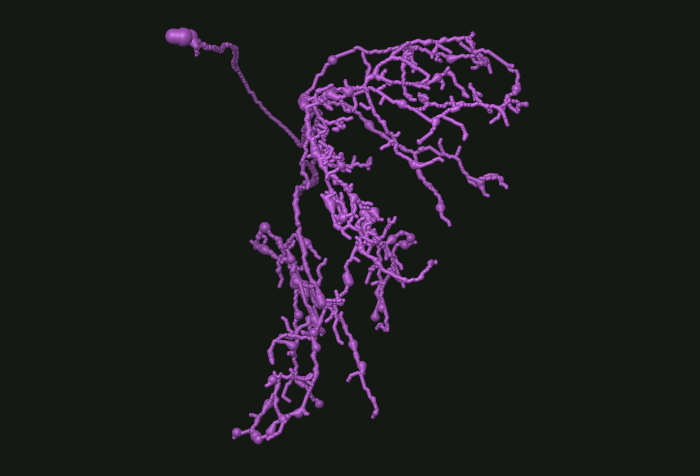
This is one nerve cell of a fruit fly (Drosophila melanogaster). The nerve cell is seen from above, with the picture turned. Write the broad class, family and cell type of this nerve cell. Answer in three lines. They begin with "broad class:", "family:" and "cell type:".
broad class: central-brain intrinsic neuron
family: hemilineage LHl1
cell type: LHAV4e1_b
